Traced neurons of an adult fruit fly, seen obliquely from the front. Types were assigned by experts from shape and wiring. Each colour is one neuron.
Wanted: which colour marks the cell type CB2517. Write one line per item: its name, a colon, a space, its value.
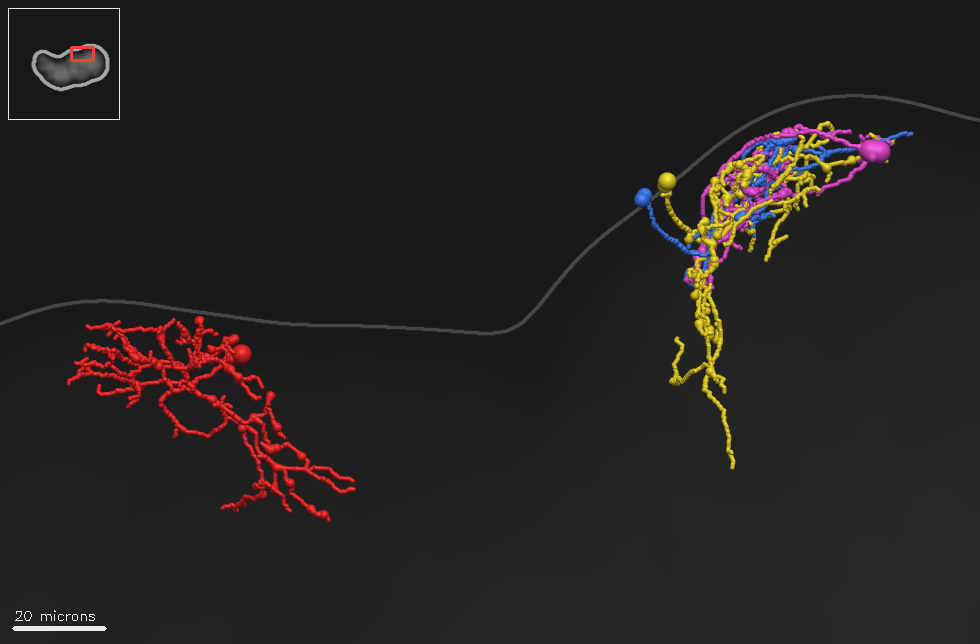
colour: red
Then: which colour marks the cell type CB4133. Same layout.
colour: yellow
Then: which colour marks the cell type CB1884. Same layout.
colour: blue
